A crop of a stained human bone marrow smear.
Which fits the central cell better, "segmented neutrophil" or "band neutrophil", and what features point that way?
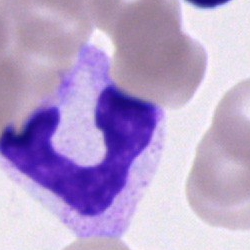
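It's a band neutrophil. What settles it is the nucleus: a thick curved band bent into a U, its open side facing upward.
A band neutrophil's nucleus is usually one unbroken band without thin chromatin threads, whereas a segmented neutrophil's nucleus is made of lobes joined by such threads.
Apart from that, no nucleoli show, and the pale lilac cytoplasm fills the space inside the curve, with no vacuoles in it.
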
